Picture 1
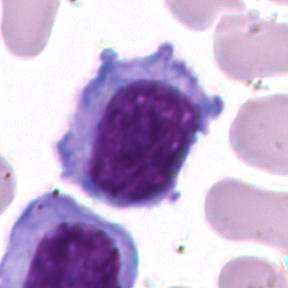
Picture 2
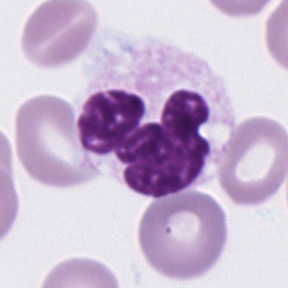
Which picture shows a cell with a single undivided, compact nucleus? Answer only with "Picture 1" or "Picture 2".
Picture 1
